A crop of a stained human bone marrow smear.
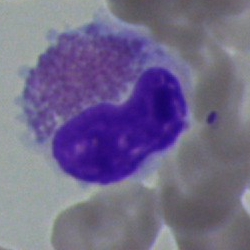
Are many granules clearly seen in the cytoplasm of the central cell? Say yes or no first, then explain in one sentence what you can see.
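Yes. The cytoplasm is packed with many coarse, round granules.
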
